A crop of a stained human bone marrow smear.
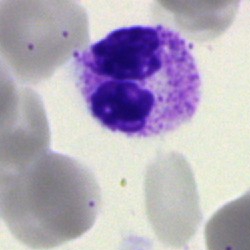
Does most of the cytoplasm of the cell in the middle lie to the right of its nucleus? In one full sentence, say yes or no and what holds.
Yes, on the left side of the cell lies its nucleus.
